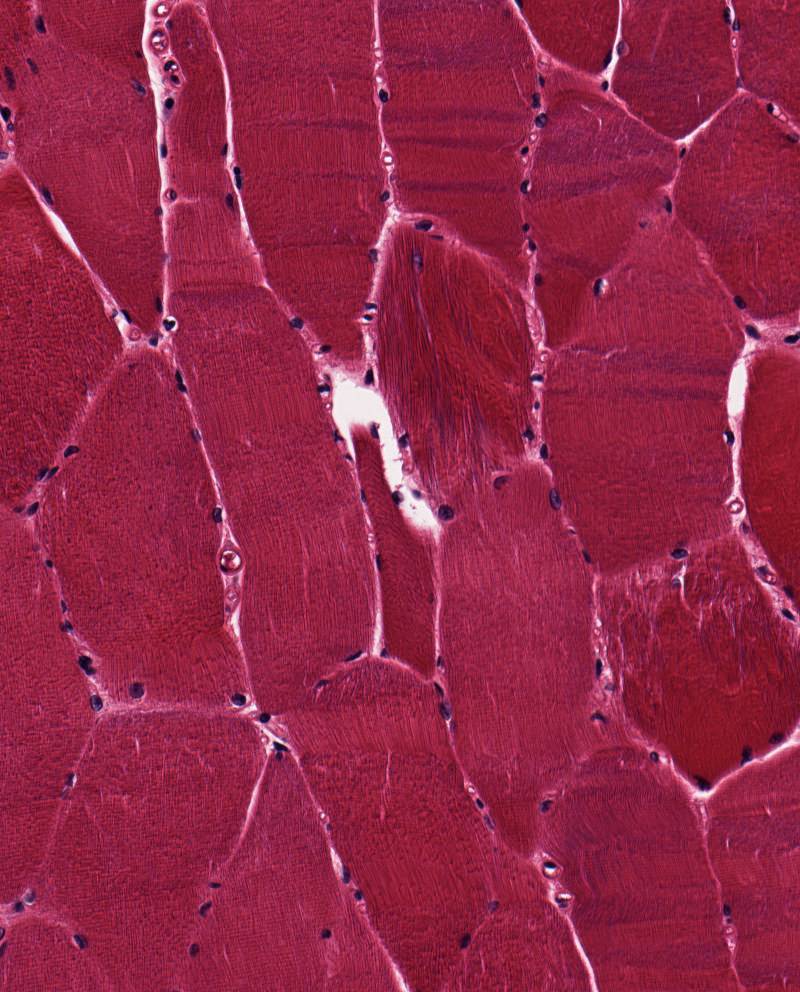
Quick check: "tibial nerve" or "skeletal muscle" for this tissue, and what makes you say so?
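It is skeletal muscle, not tibial nerve.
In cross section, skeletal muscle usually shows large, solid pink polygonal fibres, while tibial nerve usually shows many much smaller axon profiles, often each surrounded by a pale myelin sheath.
Fibre cytoplasm deep pink-red, with fine fibrillar streaks along the fibres. Nuclei small, dark, at fibre edges. Neighbouring fibres separated only by thin pale strands of endomysium, holding small capillaries, some with red cells.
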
